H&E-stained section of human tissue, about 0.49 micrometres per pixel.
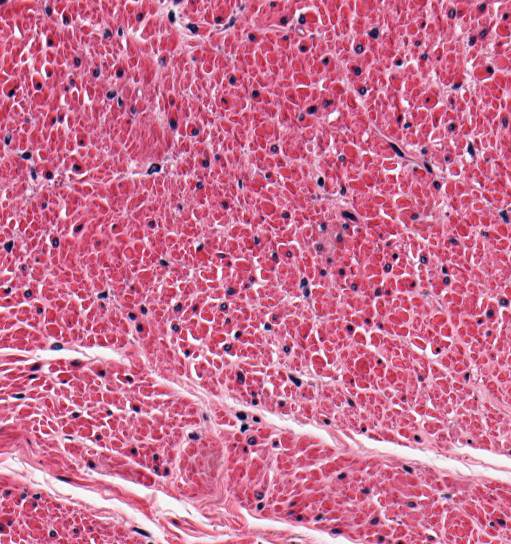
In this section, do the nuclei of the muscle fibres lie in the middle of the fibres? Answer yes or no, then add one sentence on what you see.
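Yes. The dark, rounded nuclei sit in the centre of the fibres rather than at their edges.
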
